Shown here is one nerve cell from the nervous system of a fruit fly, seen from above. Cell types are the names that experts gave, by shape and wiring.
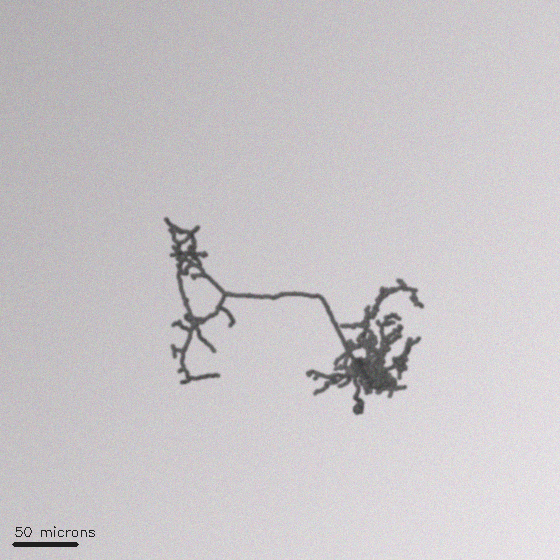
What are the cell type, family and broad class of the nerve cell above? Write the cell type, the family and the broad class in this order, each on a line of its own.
PS197
hemilineage VLPp2
central-brain intrinsic neuron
